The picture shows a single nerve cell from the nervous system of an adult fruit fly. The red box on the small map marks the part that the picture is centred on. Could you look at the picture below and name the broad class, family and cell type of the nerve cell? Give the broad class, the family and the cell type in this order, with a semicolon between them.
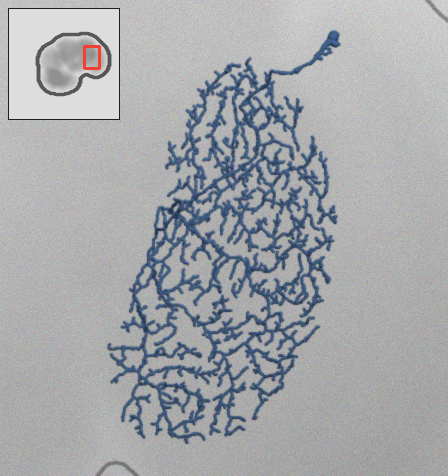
optic-lobe intrinsic neuron; Li; Li11b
